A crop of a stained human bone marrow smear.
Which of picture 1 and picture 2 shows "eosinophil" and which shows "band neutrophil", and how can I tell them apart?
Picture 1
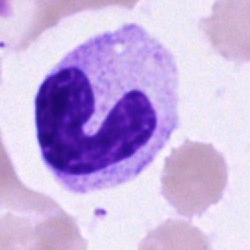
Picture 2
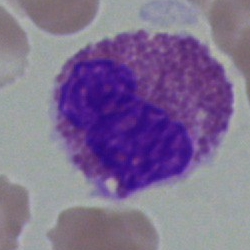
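That's a band neutrophil in picture 1, and picture 2 is an eosinophil. Start with the nucleus: in picture 1 it's a single curved band, bent into a C or horseshoe shape.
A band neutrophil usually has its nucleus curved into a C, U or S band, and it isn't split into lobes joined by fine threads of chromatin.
The edges differ too: the band neutrophil is roughly round and smooth, while the eosinophil is roughly round with a slightly bumpy edge formed by granules. As for cytoplasm, picture 1 has plenty of it, pale lilac, whereas in picture 2 the granular cytoplasm lies mostly in the upper right part of the cell.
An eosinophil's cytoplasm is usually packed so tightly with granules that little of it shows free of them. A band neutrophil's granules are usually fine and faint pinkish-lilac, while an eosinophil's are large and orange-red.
The chromatin, on the other hand, looks alike in both: dark purple and densely clumped, with no nucleoli visible.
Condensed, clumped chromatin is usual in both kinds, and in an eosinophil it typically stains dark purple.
Two small extras: a purple fragment sits just below the cell in picture 1, and a small clear spot lies at the bottom edge of the nucleus in picture 2.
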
